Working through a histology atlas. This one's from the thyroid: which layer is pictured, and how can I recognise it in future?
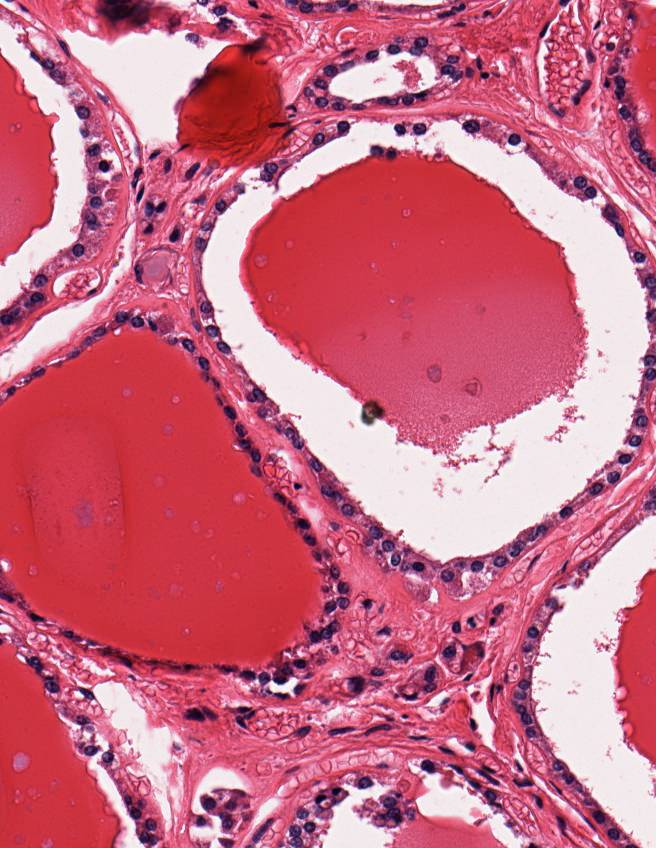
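The part shown is the thyroid follicle: large rounded follicles fill the field, separated by narrow strips of stroma.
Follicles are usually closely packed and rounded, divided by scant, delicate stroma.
Each lumen holds homogeneous, deeply eosinophilic colloid, and each follicle is lined by a single layer of low cuboidal to flattened epithelial cells with small, round, dark nuclei that are evenly spaced and do not overlap.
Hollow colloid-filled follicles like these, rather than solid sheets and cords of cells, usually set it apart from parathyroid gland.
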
